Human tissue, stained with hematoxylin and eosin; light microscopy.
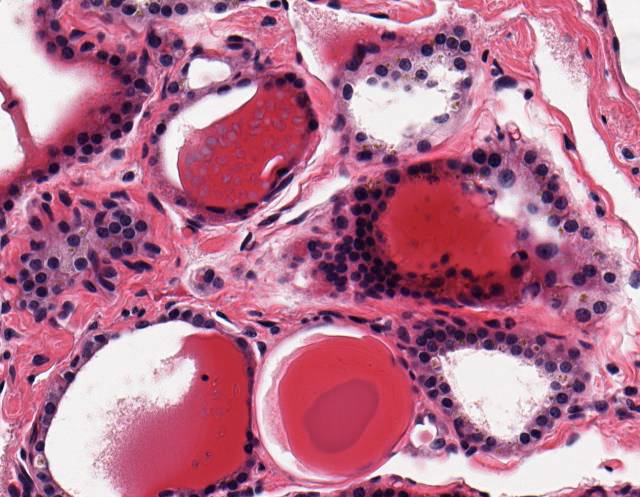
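Thyroid: rounded, cell-lined spaces of varying size, separated by bands of pink fibrous stroma. The round space at lower centre contains pink material with a darker central core and a paler outer rim. Low cuboidal to flattened cells with round, dark nuclei line the spaces. Fine yellow-brown granules are scattered in the cytoplasm of the lining cells, most visibly at upper right.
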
